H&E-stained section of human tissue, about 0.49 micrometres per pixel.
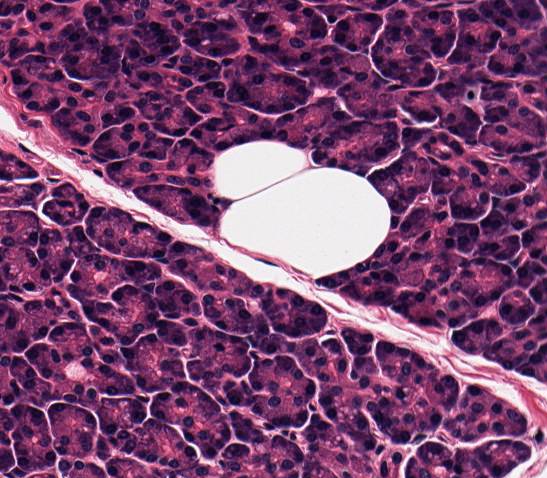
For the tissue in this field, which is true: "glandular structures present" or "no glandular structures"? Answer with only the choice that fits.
Glandular structures present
